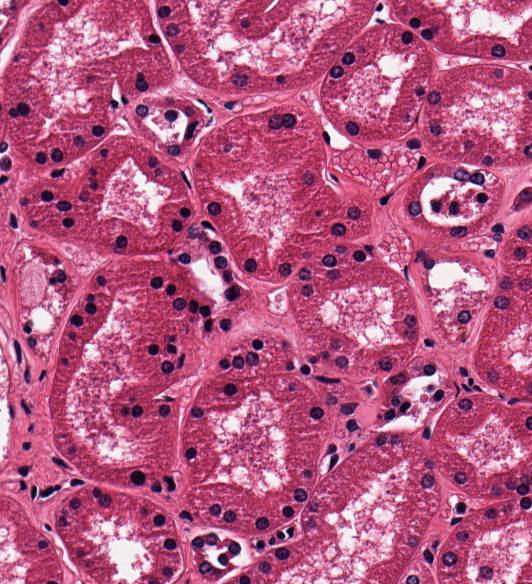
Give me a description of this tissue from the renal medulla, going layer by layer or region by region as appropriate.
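Rounded tubules cut in cross-section pack the entire field, lying back to back with very little tissue between them. Their lining cells have abundant, deeply eosinophilic, finely granular cytoplasm. Each lining cell has a round, dark nucleus placed toward the base, away from the lumen. Borders between neighbouring lining cells cannot be distinguished, so the cytoplasm appears continuous around each tubule.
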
